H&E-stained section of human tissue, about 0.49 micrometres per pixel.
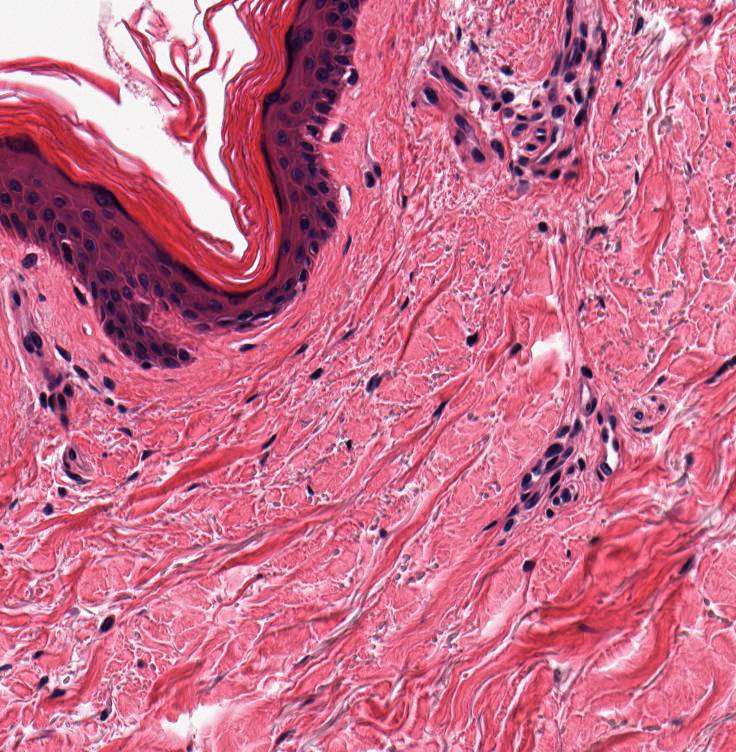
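Skin of the lower leg. Stratified squamous epithelium runs along the upper left corner; fibrous connective tissue fills the rest. See how thin the epithelium is, its lower border smooth, without deep downgrowths. Small dark fibroblast nuclei lie sparsely between collagen bundles. Small vessels near the top centre and right of centre carry clustered nuclei in their walls.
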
